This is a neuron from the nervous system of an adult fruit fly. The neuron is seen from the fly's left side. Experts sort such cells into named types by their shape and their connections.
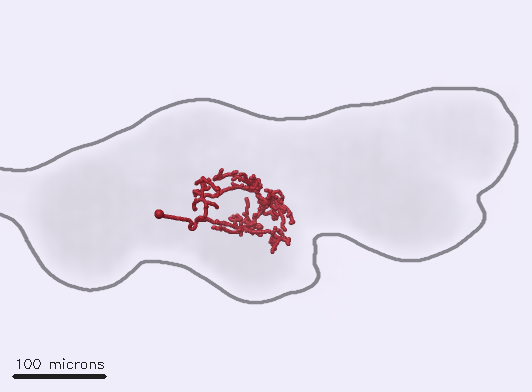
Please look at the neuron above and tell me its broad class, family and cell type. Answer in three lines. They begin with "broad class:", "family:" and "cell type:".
broad class: nerve-cord intrinsic neuron
family: hemilineage 16B
cell type: IN16B073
